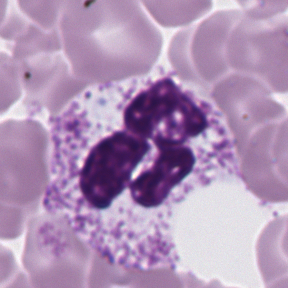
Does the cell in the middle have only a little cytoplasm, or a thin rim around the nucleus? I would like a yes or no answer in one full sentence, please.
No, what surrounds the nucleus is a broad area of cytoplasm.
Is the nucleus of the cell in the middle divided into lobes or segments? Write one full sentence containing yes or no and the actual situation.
Yes, there are two or more lobes making up the nucleus of the cell.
